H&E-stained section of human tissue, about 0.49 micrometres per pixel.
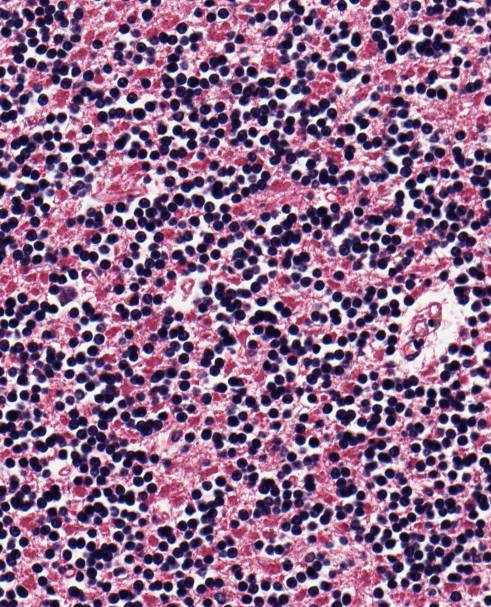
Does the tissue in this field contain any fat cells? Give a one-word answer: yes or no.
No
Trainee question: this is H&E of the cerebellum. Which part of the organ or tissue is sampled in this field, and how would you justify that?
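Shown here is the granular layer. Small, round, densely dark nuclei with very little visible cytoplasm are spread across the whole field, without nodules or follicles.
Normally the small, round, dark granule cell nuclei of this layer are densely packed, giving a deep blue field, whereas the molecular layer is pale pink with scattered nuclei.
Pink to red material fills the spaces between the nuclei, and no epithelium or glands appear anywhere.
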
